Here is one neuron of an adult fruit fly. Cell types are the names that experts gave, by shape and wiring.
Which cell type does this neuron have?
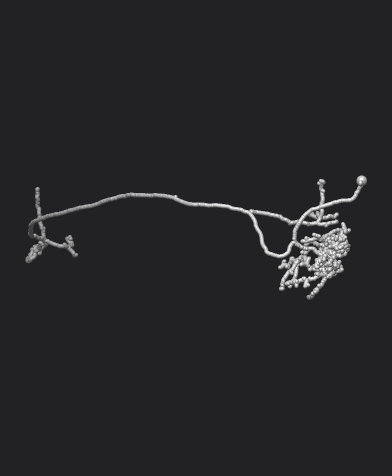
AVLP265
